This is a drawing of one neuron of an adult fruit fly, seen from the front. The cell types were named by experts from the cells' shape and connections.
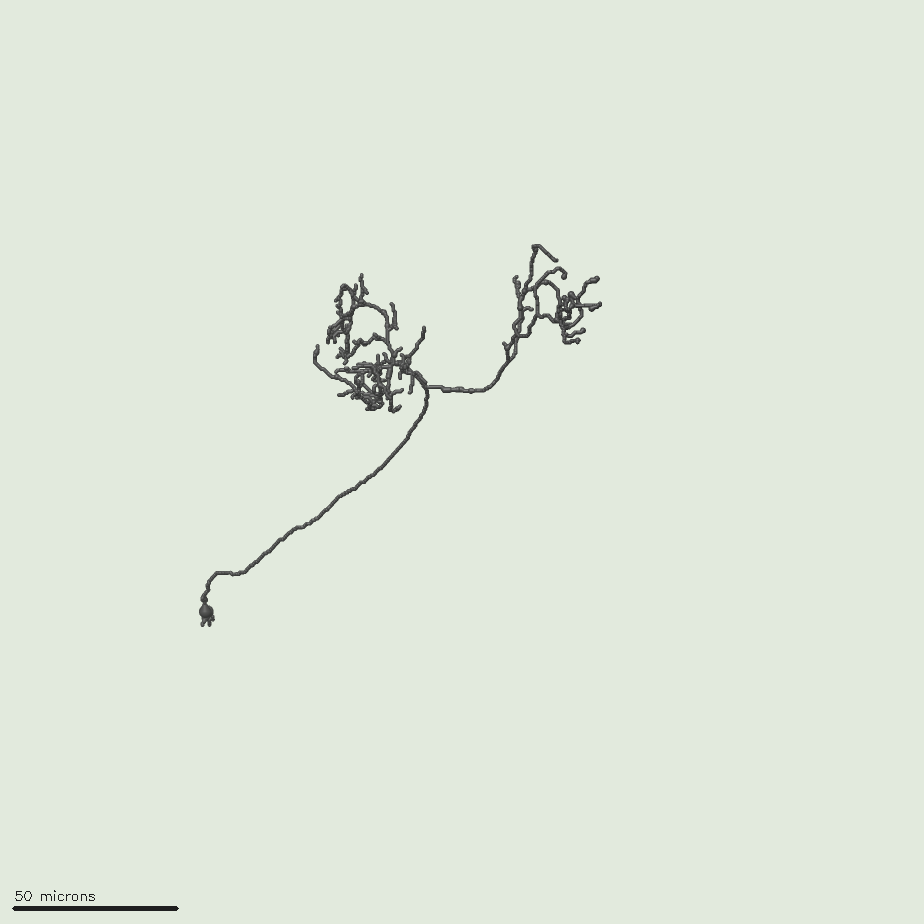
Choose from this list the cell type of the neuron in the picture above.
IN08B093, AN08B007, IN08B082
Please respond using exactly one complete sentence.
On the level of cell type, this neuron is IN08B093.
